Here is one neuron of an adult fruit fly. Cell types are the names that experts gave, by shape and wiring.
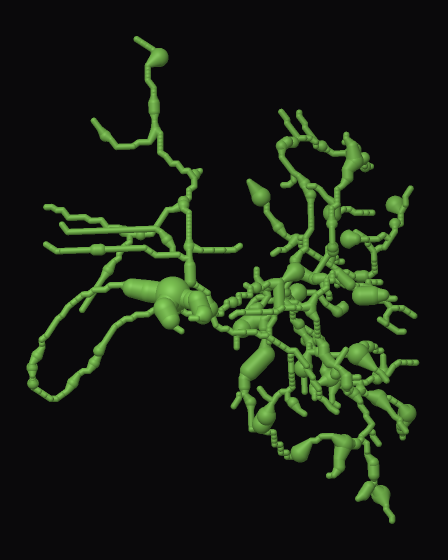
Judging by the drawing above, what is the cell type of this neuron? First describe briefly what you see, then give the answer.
Its cell body lies in the middle of the picture. The picture shows dozens of branch ends. It is an optic-lobe intrinsic neuron. The cell type is Dm10.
